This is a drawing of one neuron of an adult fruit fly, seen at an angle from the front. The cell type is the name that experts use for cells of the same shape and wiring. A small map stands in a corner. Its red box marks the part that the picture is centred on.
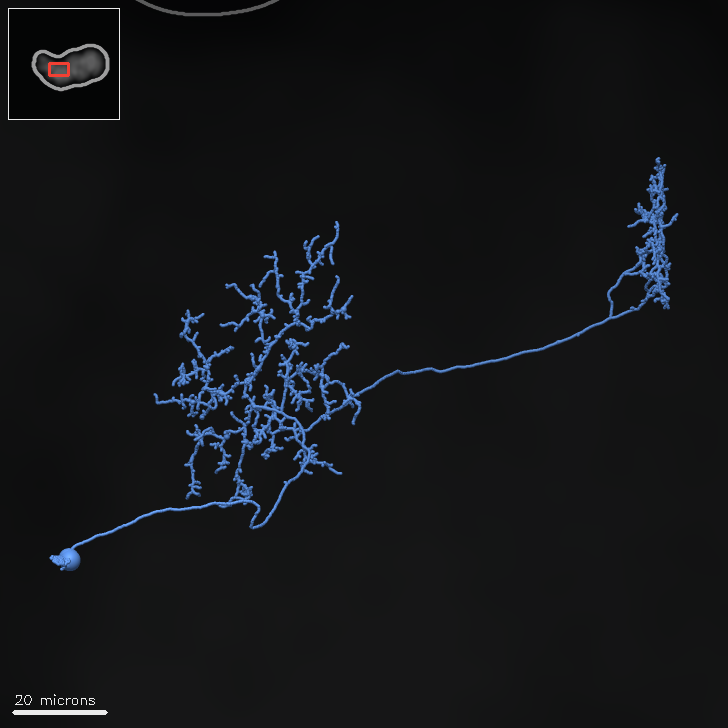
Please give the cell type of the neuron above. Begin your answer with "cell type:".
cell type: Tm32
